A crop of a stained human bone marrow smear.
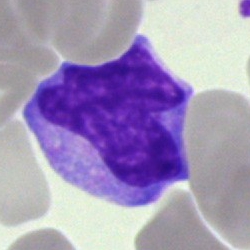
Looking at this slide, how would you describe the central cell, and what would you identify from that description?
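Dark purple, clumped chromatin is broken by paler streaks. A moderate rim of pale lilac-blue cytoplasm is widest below and to the left of the nucleus, with fine pinkish granules scattered below the nucleus and no vacuoles. This is a monocyte.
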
